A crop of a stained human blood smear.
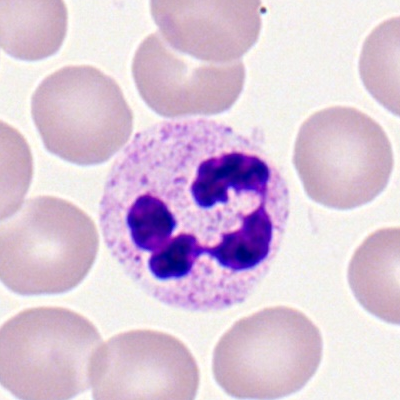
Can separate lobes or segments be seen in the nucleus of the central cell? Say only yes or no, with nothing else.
Yes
